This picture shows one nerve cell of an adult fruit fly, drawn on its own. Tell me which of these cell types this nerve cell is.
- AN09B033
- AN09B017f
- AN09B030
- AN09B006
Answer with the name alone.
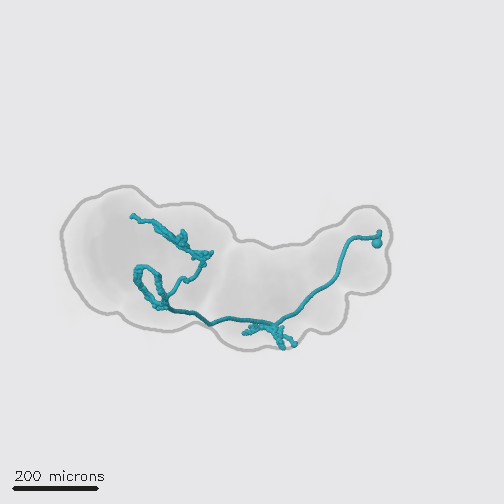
AN09B017f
